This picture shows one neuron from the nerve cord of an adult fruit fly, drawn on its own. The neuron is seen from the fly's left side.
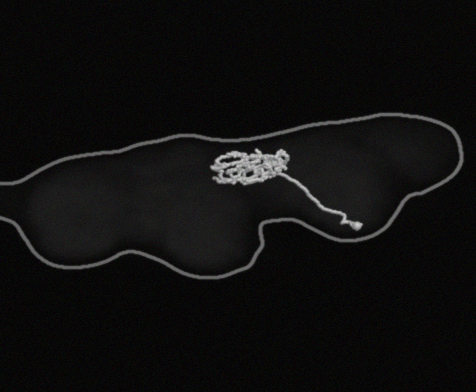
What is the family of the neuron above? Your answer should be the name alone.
hemilineage 16B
